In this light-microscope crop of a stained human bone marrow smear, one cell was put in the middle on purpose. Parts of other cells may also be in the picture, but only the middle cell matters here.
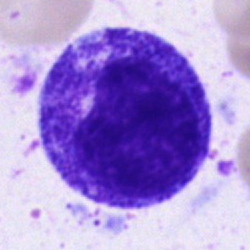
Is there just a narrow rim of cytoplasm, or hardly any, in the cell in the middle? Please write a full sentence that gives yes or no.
Yes, scant cytoplasm surrounds the nucleus of this cell.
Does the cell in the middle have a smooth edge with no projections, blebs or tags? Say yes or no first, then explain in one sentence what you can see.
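Yes. The outline of the cell is round and smooth.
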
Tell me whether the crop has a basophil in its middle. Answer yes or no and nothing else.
no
